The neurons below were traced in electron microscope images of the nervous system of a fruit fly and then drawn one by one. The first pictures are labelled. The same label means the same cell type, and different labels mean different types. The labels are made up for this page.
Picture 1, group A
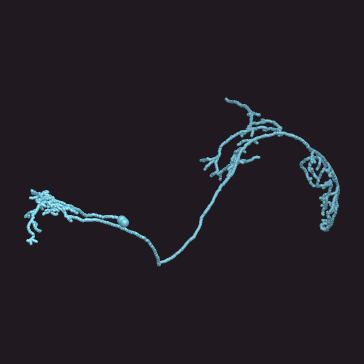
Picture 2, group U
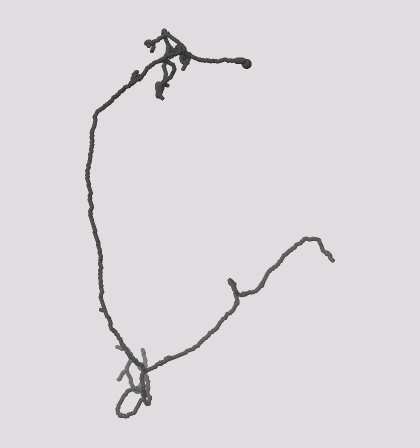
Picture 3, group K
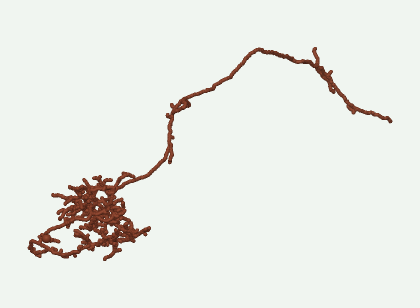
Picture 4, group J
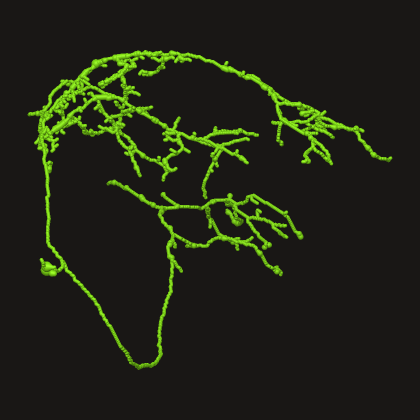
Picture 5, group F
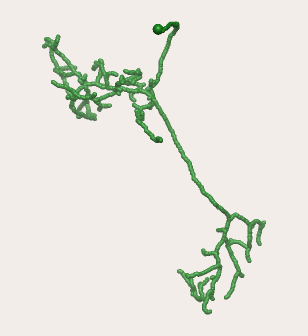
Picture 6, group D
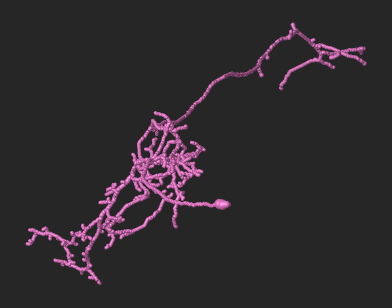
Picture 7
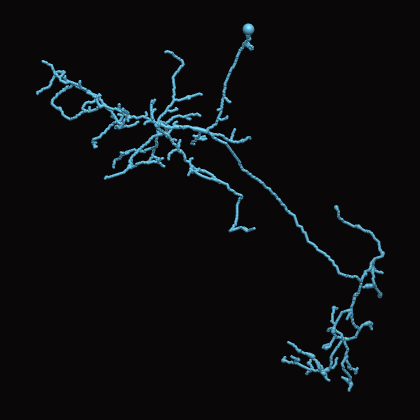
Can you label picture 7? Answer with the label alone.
group F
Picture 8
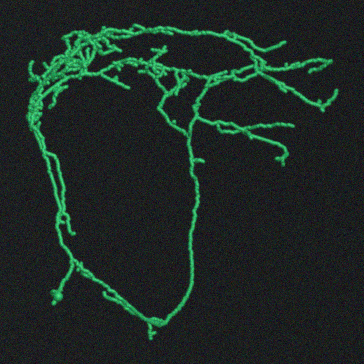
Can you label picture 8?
group J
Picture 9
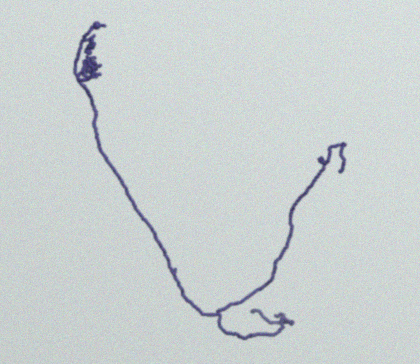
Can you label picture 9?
group U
